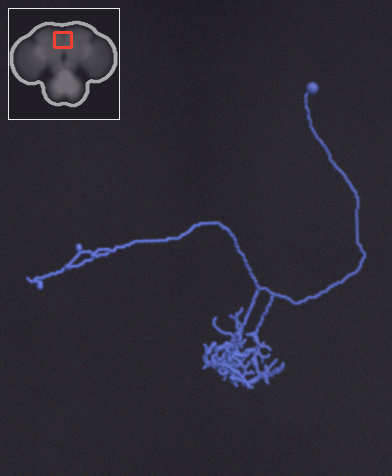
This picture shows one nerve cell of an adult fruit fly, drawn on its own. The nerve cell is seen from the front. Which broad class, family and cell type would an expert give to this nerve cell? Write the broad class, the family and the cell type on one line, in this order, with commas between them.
central-brain intrinsic neuron, class CX, FC1A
